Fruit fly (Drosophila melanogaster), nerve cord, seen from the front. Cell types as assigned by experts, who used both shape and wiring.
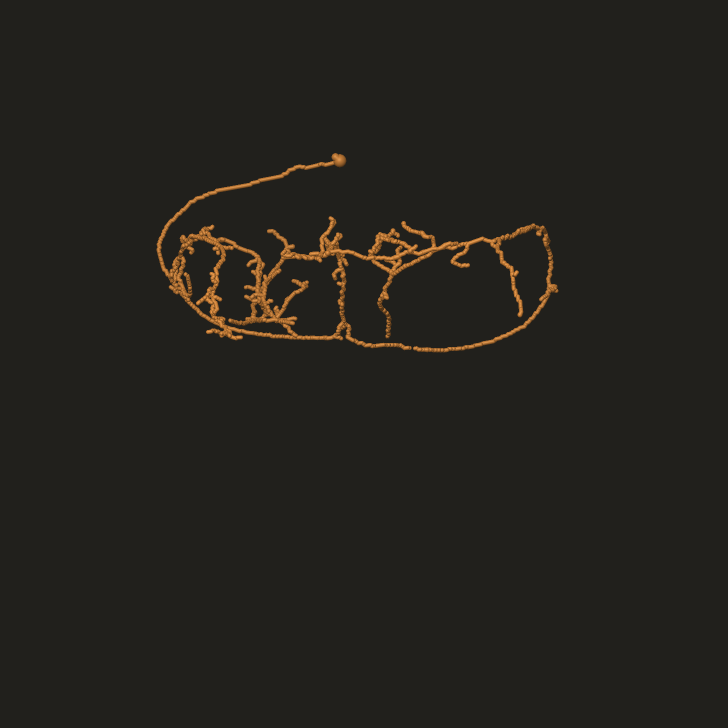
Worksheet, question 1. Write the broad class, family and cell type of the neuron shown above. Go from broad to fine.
nerve-cord intrinsic neuron; hemilineage 19B; IN19B092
